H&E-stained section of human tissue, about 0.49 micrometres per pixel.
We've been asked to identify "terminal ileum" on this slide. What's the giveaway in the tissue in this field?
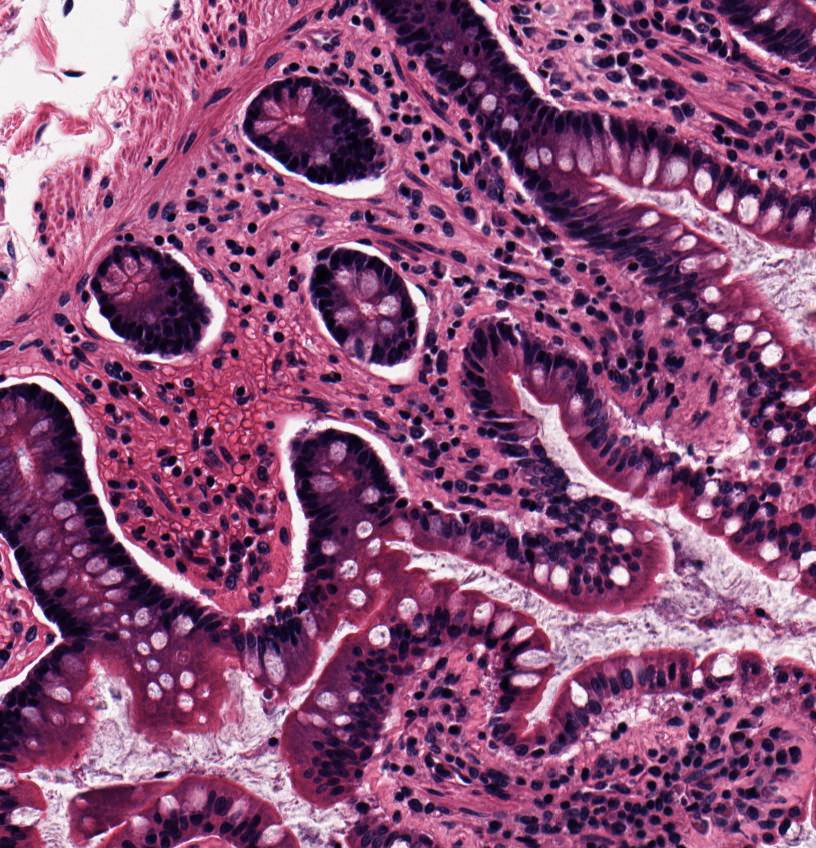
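This is terminal ileum, and much of the field goes with it.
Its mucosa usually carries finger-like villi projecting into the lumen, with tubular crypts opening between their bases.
That is what we see: long finger-like villi fill the right and lower parts, and crypts sit in the upper left. A single layer of tall columnar cells covers the villi, their elongated nuclei lying near the base.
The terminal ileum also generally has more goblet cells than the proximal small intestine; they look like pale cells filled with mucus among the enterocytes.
Many such pale, rounded goblet cells are scattered along the villus epithelium here, in keeping with that. A thin band of smooth muscle fibres also runs diagonally along the upper left edge.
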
